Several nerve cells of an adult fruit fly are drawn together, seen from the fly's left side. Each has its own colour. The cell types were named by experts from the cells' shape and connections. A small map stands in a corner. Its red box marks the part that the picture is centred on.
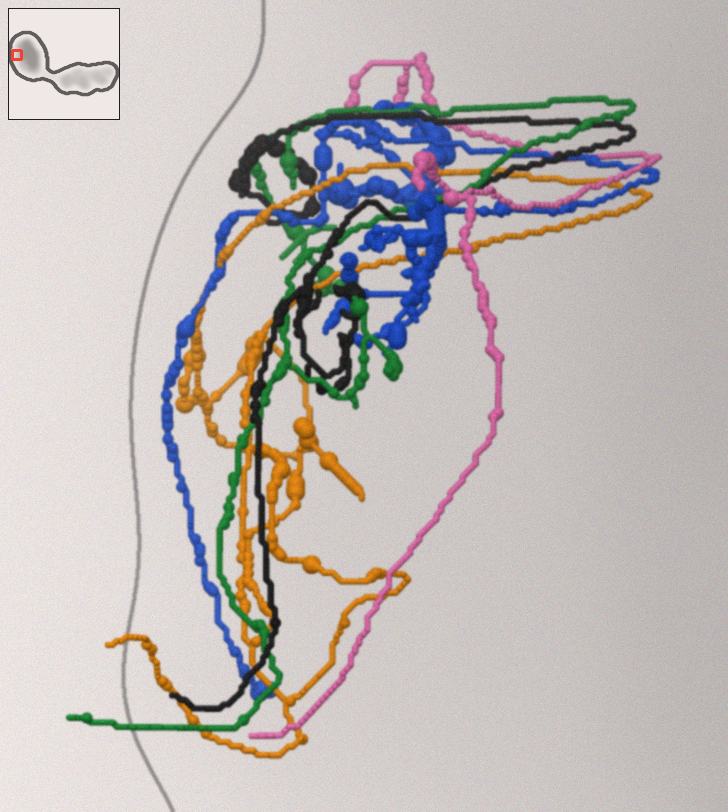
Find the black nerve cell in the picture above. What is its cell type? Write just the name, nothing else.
ORN_DA3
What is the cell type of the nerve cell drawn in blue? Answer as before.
ORN_D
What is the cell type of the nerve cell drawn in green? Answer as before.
ORN_DL4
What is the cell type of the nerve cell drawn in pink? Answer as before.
ORN_DL3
